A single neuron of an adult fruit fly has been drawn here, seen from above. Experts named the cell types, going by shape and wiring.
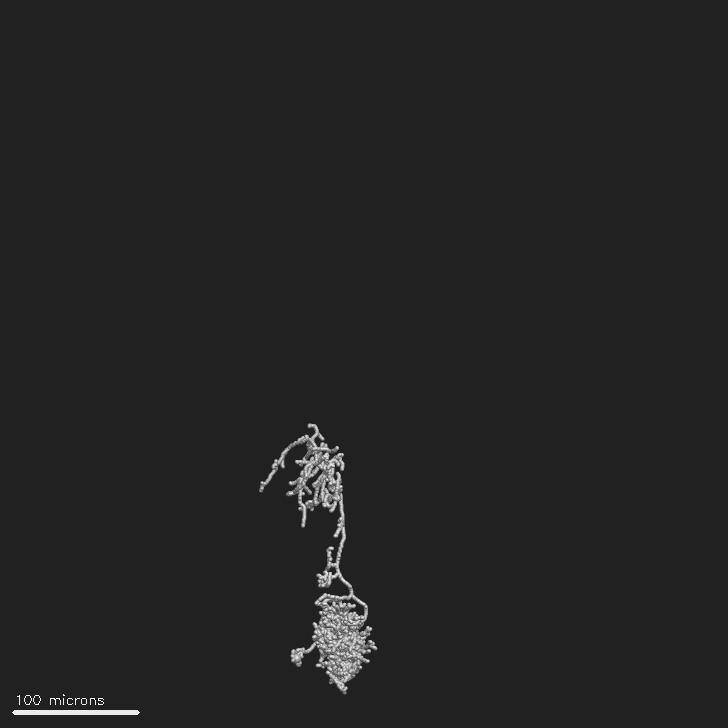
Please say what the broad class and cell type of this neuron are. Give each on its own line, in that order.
nerve-cord intrinsic neuron
INXXX087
